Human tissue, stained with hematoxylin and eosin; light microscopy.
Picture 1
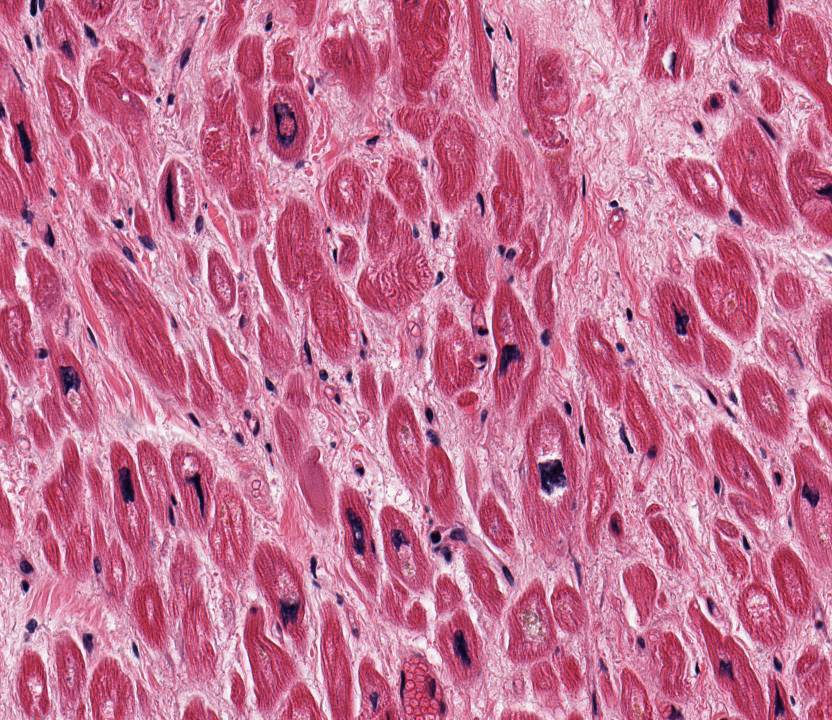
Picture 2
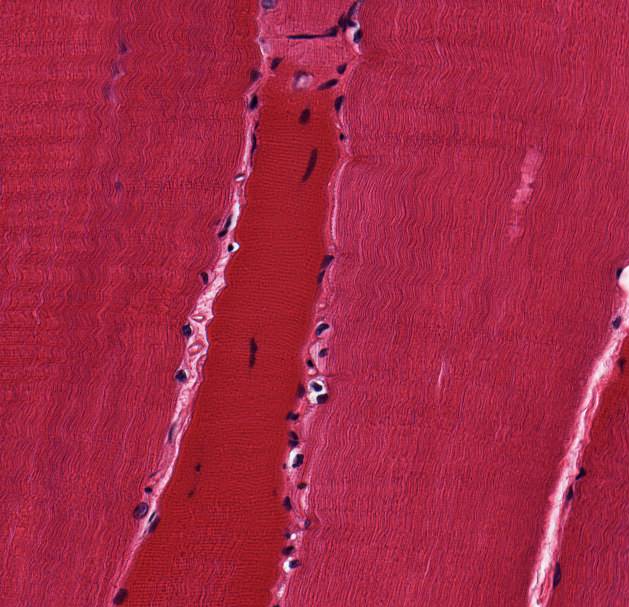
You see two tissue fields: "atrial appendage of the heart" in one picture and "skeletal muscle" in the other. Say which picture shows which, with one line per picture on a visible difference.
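The field in picture 1 comes from the atrial appendage of the heart. The muscle cell nuclei lie in the centre of the fibres.
The field in picture 2 comes from the skeletal muscle. The nuclei are dark, small and elongated, lying mainly along the edges of the fibres.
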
